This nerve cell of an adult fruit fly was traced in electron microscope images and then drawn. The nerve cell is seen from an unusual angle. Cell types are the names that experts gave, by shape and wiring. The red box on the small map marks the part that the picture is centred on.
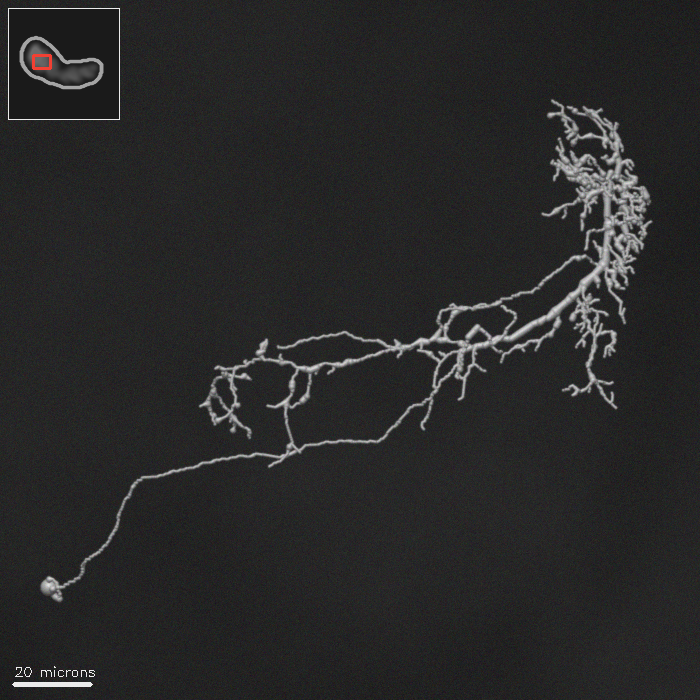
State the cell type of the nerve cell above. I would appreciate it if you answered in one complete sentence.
This nerve cell is an instance of the cell type PS068.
